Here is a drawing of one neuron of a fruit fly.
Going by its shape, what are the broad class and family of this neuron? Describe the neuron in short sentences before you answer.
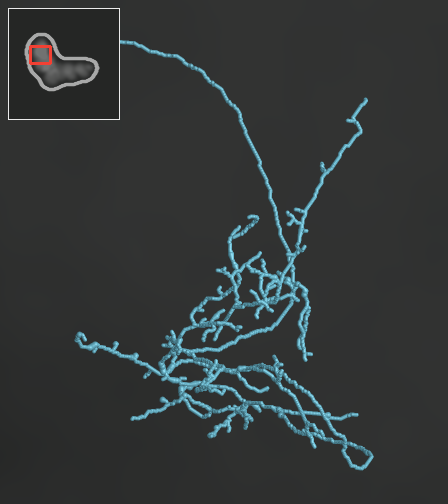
Dozens of branch ends can be seen. As drawn here it is taller than it is wide. Its broad class is central-brain intrinsic neuron. Its family is hemilineage WEDd1.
